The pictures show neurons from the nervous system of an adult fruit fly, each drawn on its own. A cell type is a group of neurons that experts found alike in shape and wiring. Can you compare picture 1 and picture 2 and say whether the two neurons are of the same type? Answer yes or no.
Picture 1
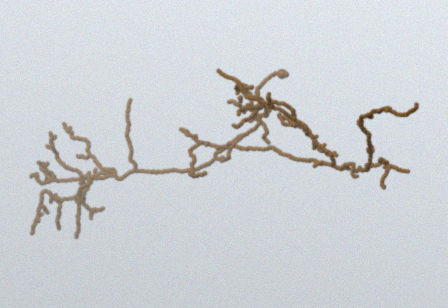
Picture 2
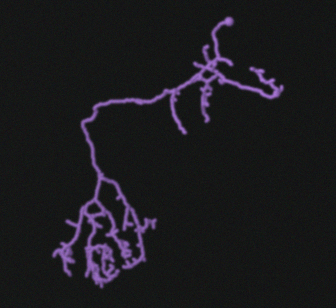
no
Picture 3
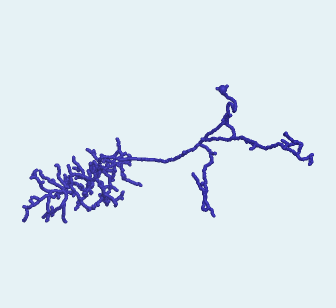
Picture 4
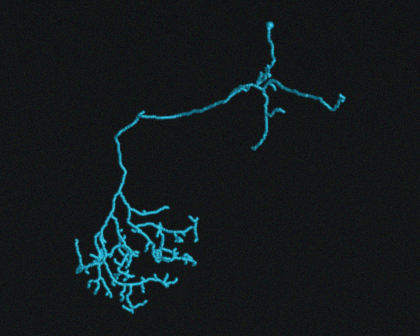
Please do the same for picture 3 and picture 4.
no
